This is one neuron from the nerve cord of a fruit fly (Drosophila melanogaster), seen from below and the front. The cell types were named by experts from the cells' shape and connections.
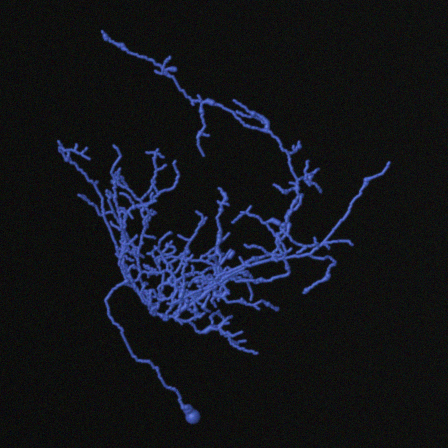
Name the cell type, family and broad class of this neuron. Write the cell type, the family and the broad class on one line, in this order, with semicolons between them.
IN13B029; hemilineage 13B; nerve-cord intrinsic neuron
